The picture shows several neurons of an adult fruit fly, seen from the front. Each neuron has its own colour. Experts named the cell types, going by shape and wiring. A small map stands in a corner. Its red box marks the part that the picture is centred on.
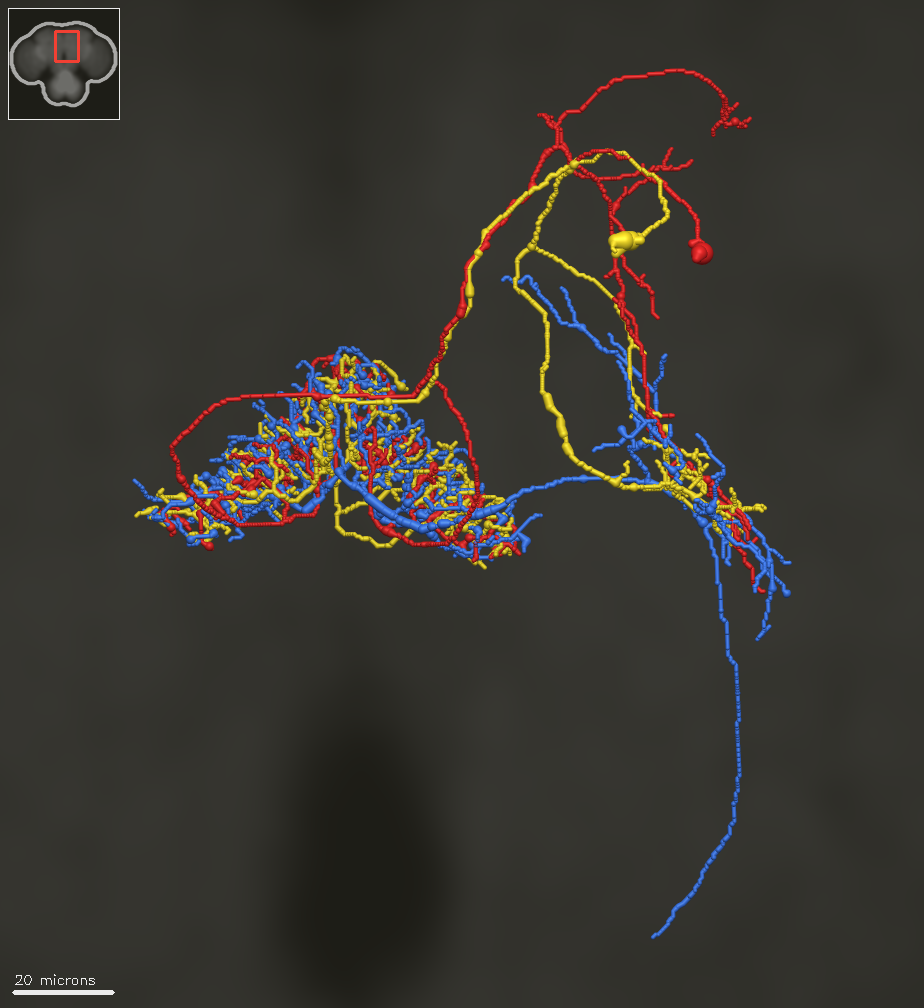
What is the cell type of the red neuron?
FB2B_a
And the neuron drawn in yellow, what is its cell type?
FB2B_b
